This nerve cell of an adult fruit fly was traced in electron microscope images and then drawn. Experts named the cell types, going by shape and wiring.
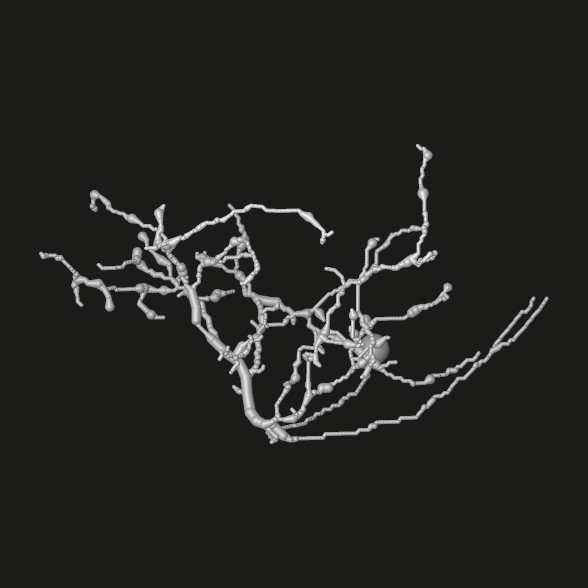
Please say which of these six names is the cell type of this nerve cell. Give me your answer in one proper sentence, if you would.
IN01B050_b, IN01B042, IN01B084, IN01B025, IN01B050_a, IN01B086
As its cell type, this nerve cell has IN01B025.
